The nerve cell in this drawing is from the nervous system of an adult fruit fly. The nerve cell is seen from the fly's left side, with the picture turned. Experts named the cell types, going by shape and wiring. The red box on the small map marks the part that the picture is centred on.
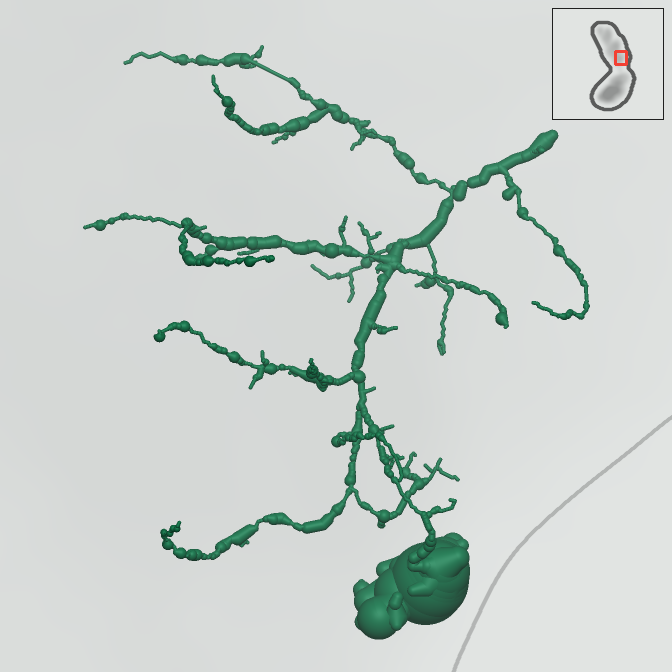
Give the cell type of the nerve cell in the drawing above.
Ti flexor MN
